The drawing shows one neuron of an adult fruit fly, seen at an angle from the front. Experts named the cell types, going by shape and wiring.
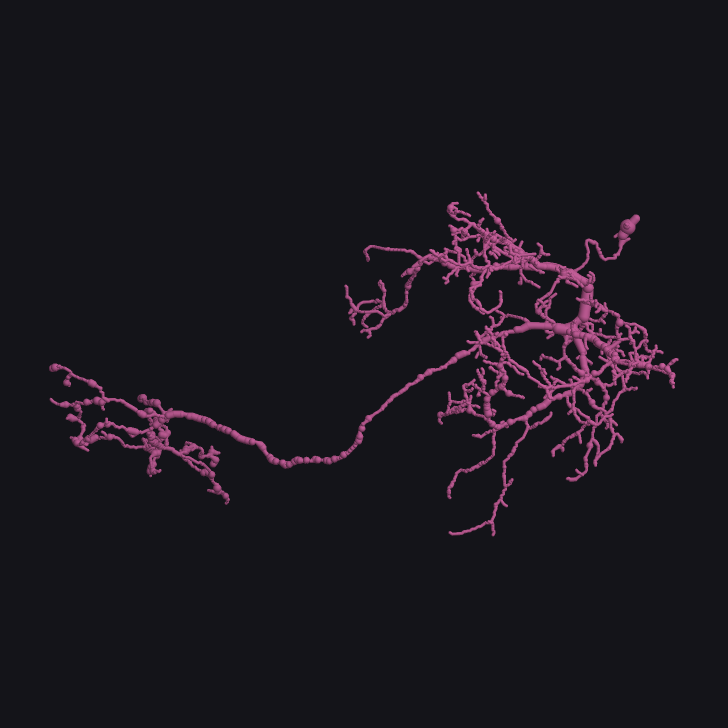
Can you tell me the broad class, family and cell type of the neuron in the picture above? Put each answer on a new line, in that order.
central-brain intrinsic neuron
hemilineage VLPp2
CL321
